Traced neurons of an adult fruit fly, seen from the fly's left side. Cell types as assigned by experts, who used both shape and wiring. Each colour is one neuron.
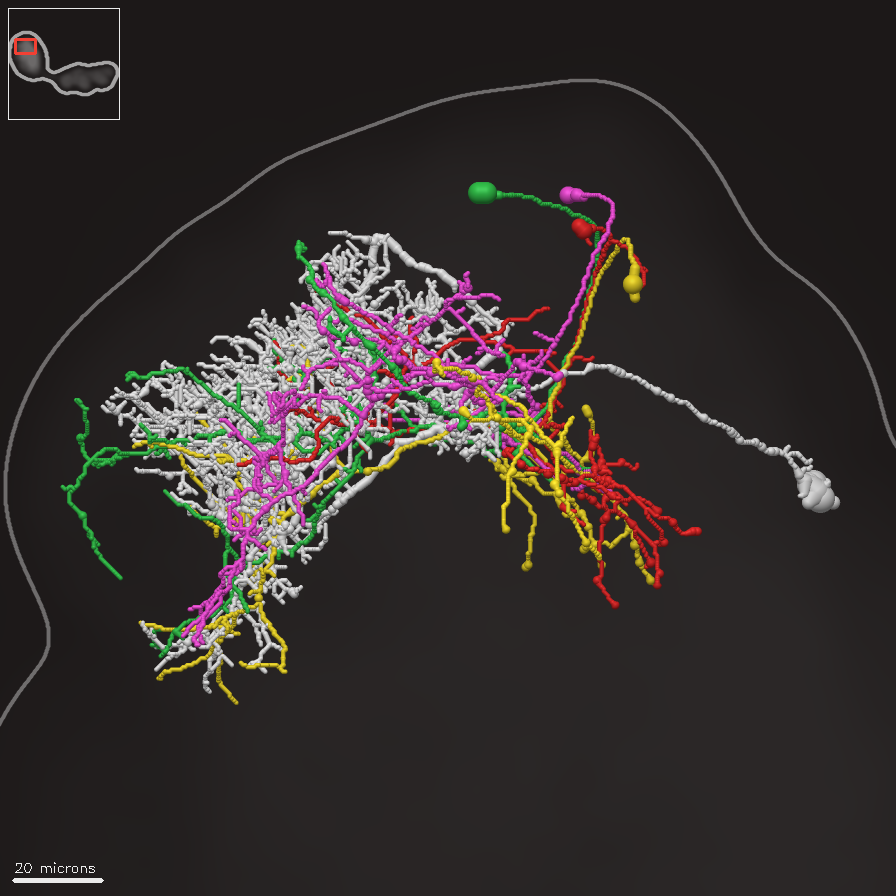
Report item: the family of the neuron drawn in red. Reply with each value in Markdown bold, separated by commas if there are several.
**hemilineage SMPp&v1_posterior**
